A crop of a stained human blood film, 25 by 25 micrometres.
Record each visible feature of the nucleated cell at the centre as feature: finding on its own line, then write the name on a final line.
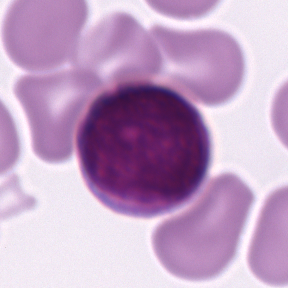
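Outline: smooth, no surface projections
Size: about 12 micrometres across
Nucleus: round, about 11 micrometres across
Nuclear share: about 80% of the cell's area
Cytoplasm: thin pale blue rim around the nucleus
Rim: widest at the lower left
Name: myeloblast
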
